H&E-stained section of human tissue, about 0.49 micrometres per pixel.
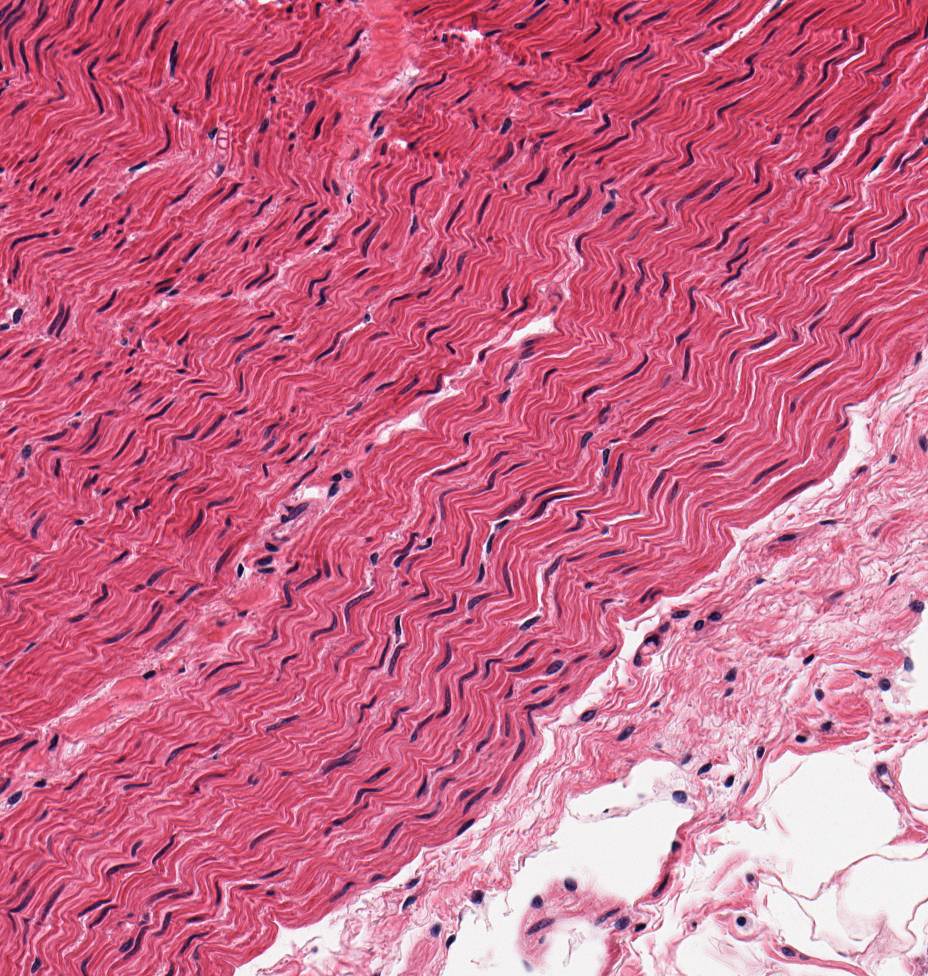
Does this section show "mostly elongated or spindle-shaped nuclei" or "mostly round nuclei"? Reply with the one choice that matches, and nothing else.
Mostly elongated or spindle-shaped nuclei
